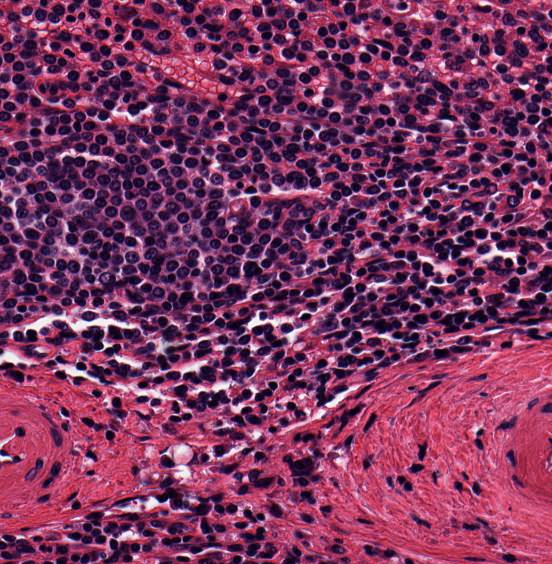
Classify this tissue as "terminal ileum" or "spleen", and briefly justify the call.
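This is spleen. What settles it against terminal ileum: no epithelium or glands anywhere. Over the upper two-thirds, densely packed small round cells form a diffuse sheet. At the lower corners, two thick-walled pink rounded structures show fibres and spindle-shaped nuclei in concentric rings.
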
